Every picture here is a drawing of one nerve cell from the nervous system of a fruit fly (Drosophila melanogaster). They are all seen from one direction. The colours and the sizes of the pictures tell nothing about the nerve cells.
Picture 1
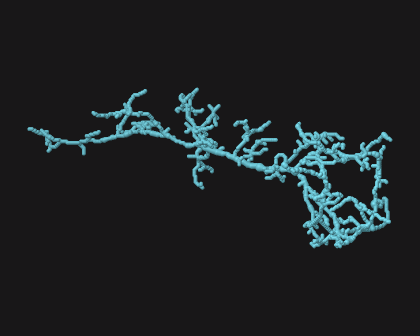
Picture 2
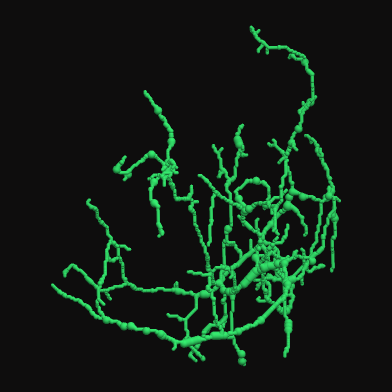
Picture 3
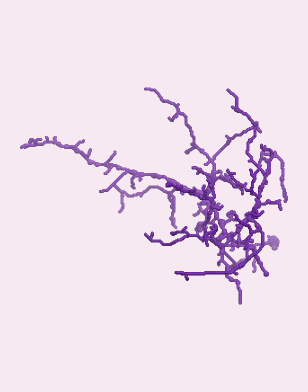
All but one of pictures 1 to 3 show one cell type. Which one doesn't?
Picture 2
